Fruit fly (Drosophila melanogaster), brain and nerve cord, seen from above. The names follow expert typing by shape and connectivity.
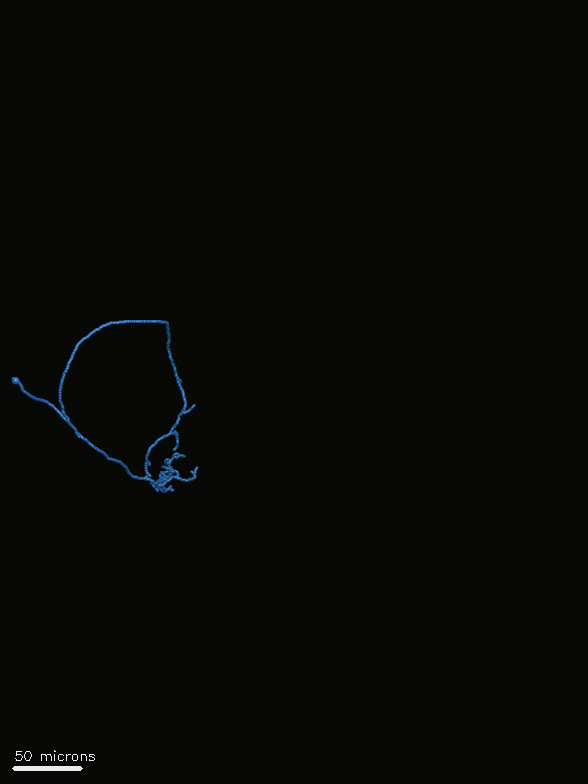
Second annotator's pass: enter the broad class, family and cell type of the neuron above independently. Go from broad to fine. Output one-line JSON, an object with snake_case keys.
{"broad_class": "central-brain intrinsic neuron", "family": "hemilineage SLPa&l1_lateral", "cell_type": "WED037"}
